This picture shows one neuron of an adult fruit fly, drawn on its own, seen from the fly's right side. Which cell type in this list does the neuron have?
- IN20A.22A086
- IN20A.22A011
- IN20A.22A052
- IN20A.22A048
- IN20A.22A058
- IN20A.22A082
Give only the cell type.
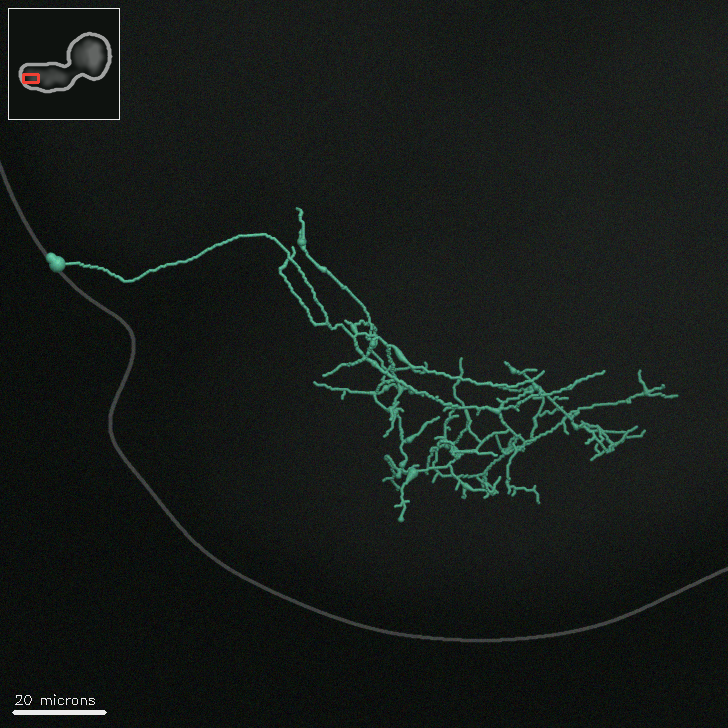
IN20A.22A086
